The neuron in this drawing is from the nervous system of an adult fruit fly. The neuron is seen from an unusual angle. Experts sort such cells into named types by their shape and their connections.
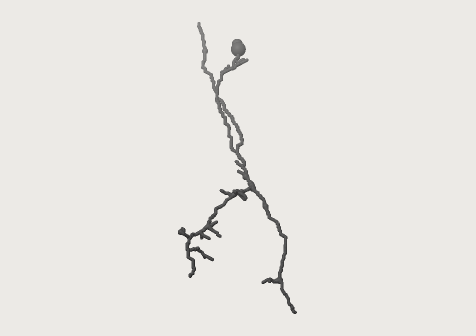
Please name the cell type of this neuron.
OCC02b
